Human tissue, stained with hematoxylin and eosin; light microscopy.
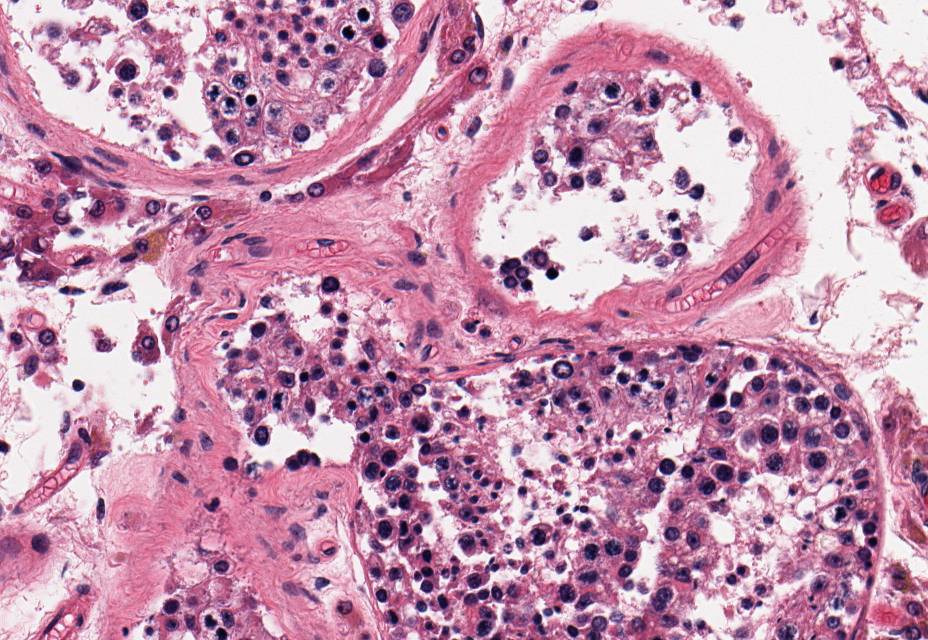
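Testis, haematoxylin and eosin. First, rounded cross-sectioned tubules are separated by bands of pink connective tissue, the largest tubule filling the lower right. Next, between the tubules at centre-left, the stroma is pink and fibrous, with scattered elongated nuclei. At the left middle, a few cells in the interstitium hold golden-brown pigment granules. Finally, red blood cells lie in a small vessel at the right edge, upper half.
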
